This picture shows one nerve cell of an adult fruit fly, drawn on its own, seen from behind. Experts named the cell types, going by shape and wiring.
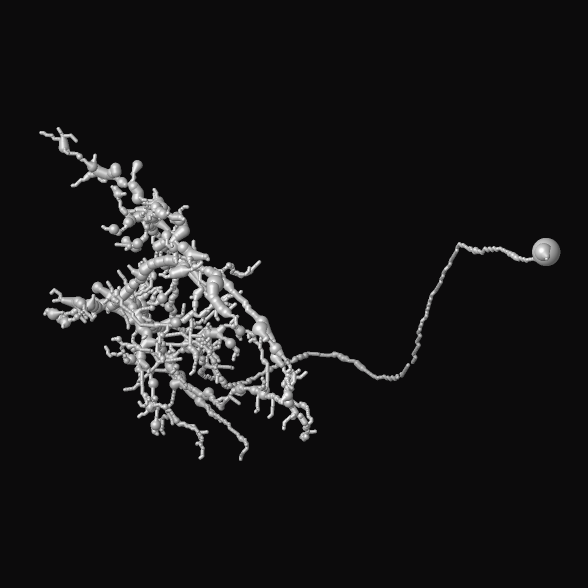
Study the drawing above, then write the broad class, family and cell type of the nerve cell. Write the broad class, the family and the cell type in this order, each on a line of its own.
nerve-cord intrinsic neuron
hemilineage 12B
IN12B026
